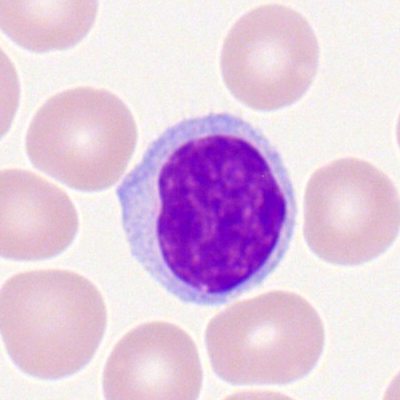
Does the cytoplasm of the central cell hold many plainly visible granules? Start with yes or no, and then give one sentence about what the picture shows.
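No. No granules are visible in the cytoplasm.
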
